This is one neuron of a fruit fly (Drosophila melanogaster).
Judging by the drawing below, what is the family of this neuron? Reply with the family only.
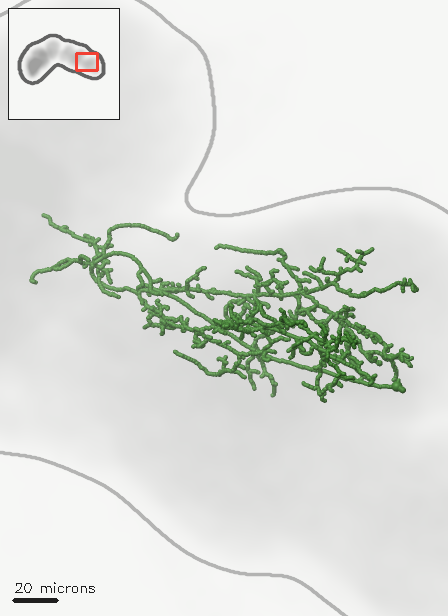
hemilineage 00A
